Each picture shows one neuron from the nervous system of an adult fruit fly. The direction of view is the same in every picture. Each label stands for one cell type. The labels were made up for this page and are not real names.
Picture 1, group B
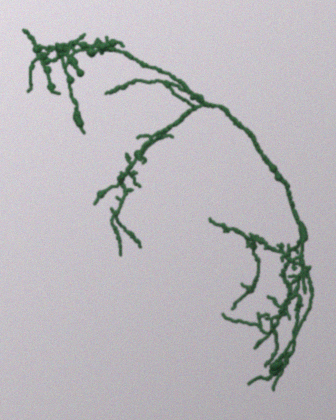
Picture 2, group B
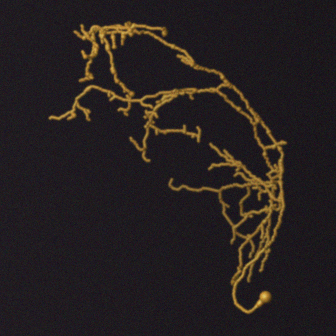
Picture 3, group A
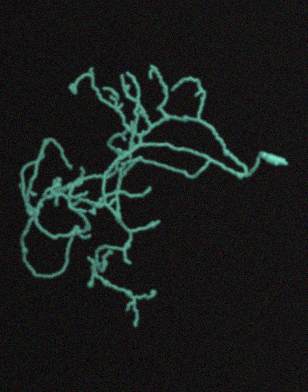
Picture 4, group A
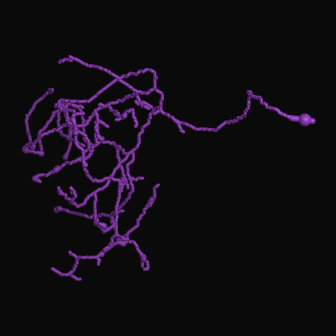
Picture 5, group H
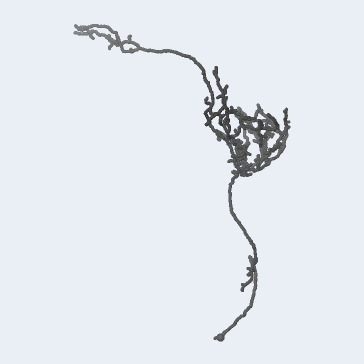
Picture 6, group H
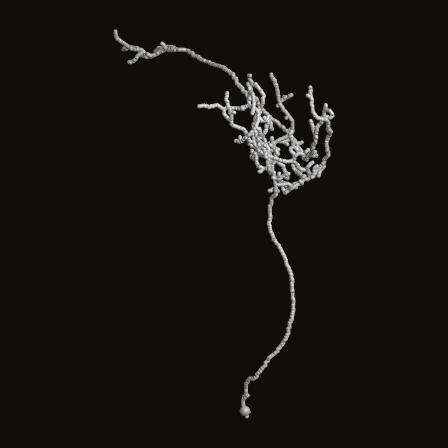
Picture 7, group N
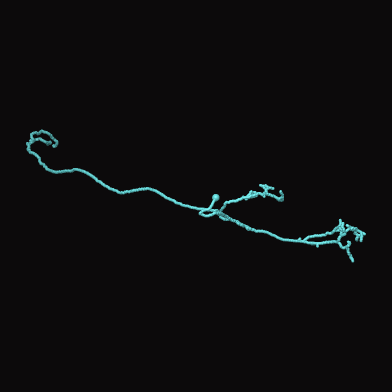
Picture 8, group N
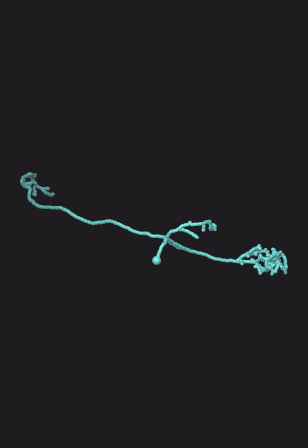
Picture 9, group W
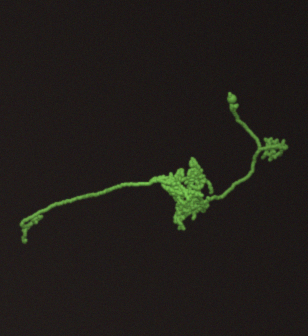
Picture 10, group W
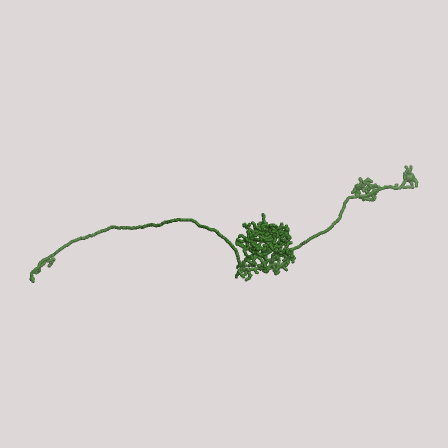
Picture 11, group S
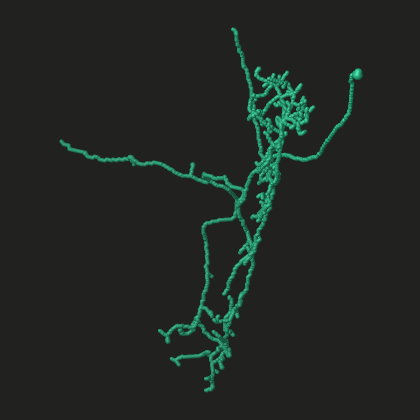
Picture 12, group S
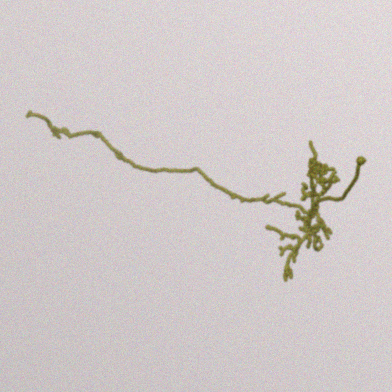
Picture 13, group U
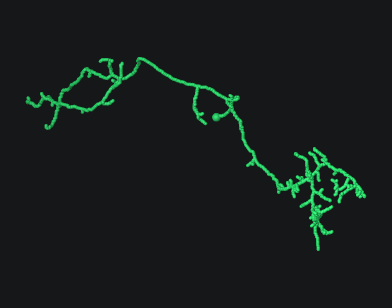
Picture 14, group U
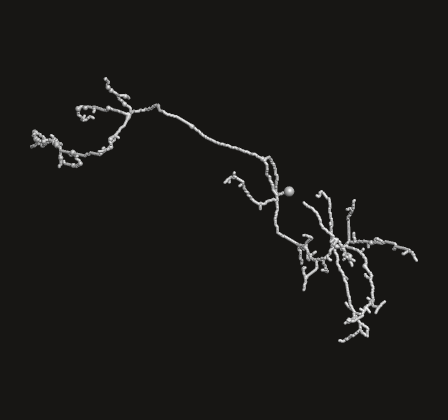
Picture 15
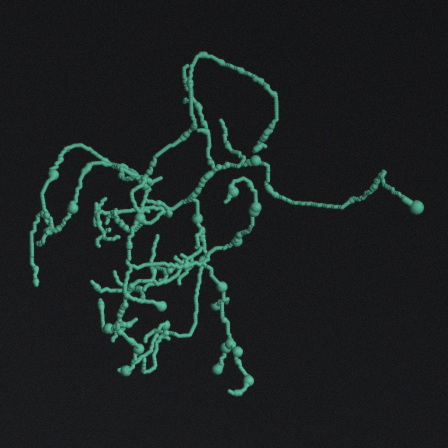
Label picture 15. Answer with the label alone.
group A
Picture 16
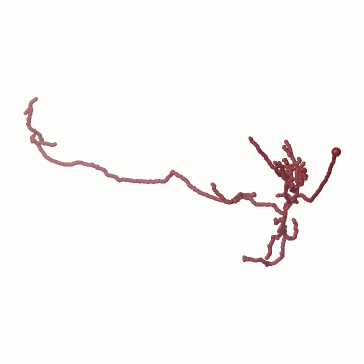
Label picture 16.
group S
